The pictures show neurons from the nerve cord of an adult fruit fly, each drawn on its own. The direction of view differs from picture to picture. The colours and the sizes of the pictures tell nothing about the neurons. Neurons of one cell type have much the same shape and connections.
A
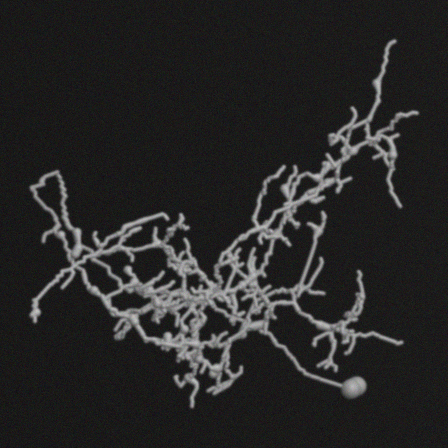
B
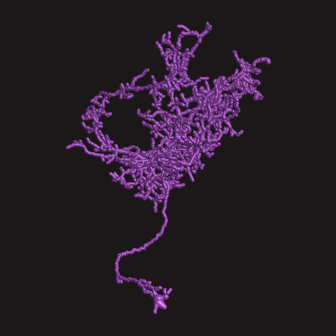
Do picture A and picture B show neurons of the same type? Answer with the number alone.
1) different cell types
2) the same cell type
1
